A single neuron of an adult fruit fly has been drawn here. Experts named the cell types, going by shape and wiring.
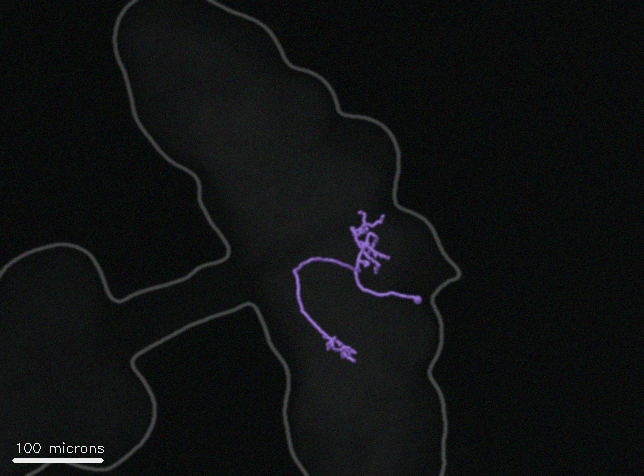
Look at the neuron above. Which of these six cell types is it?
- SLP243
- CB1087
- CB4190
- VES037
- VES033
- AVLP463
AVLP463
